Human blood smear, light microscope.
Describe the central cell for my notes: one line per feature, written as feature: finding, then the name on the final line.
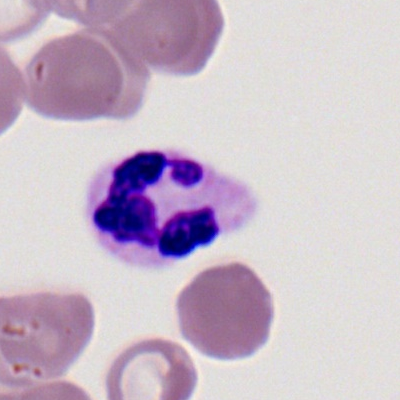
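Outline: oval, narrowing to a blunt point on the right side
Nucleus: divided into several separate lobes
Lobe arrangement: a C shape that opens toward the right
Nucleoli: none to be seen
Name: segmented neutrophil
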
